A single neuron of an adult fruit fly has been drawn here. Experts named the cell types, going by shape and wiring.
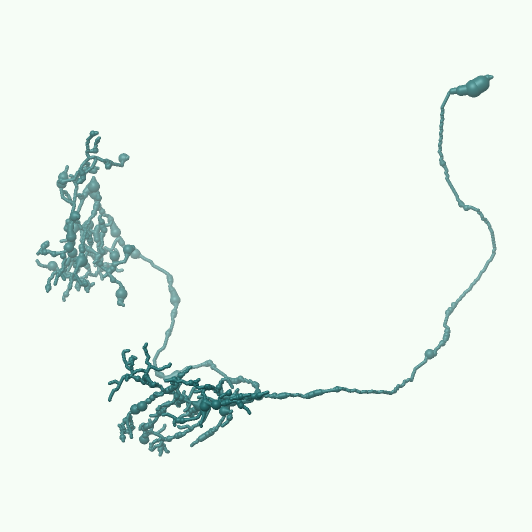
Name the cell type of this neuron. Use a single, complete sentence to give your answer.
This neuron is an instance of the cell type hDeltaJ.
